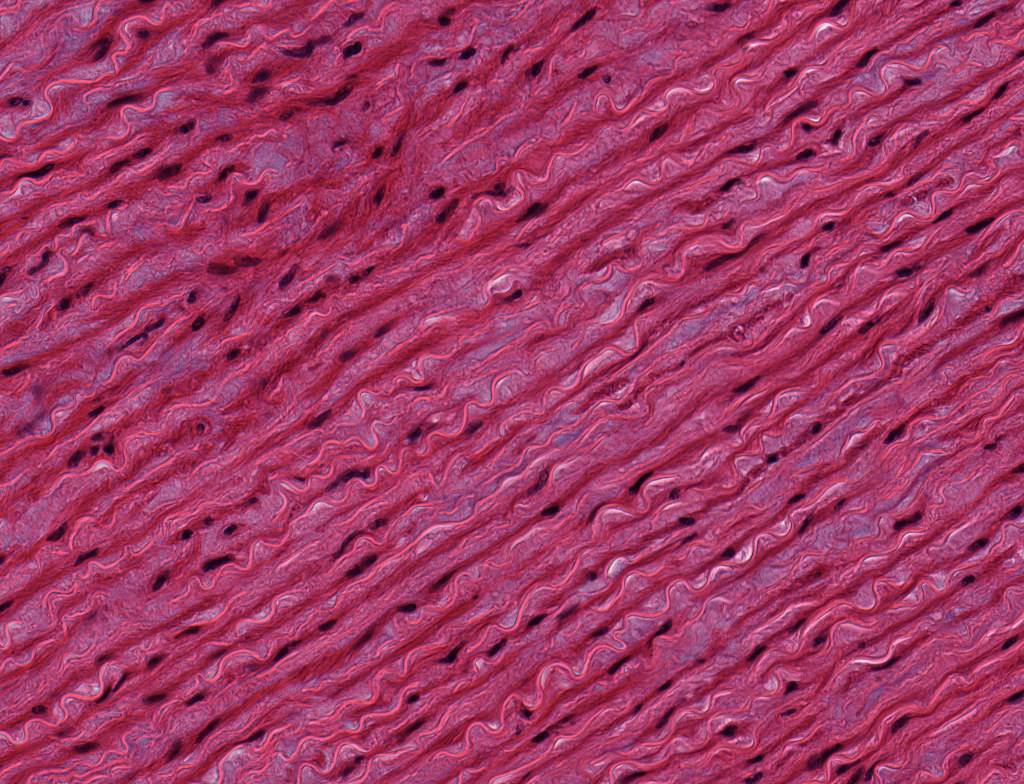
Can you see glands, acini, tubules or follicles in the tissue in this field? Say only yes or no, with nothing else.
No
